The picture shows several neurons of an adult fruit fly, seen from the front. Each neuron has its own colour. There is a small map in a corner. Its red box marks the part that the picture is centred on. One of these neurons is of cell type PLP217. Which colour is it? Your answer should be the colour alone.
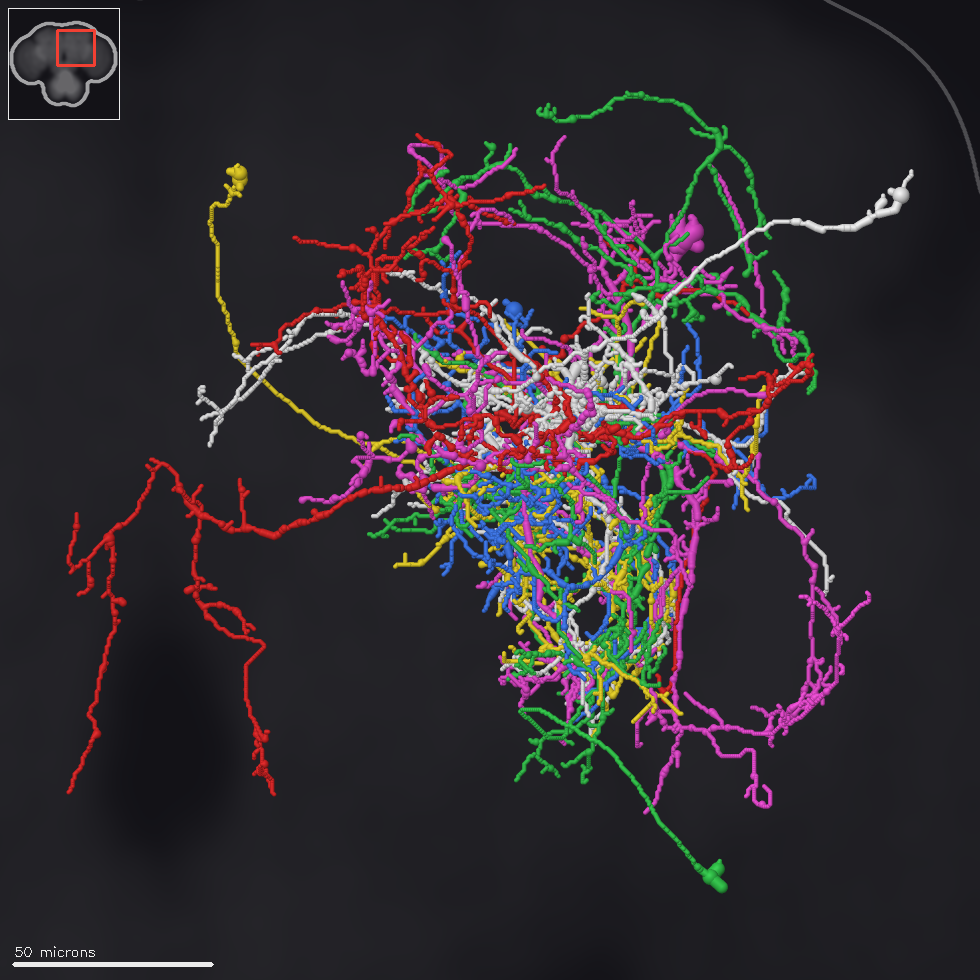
magenta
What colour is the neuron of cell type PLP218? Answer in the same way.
red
